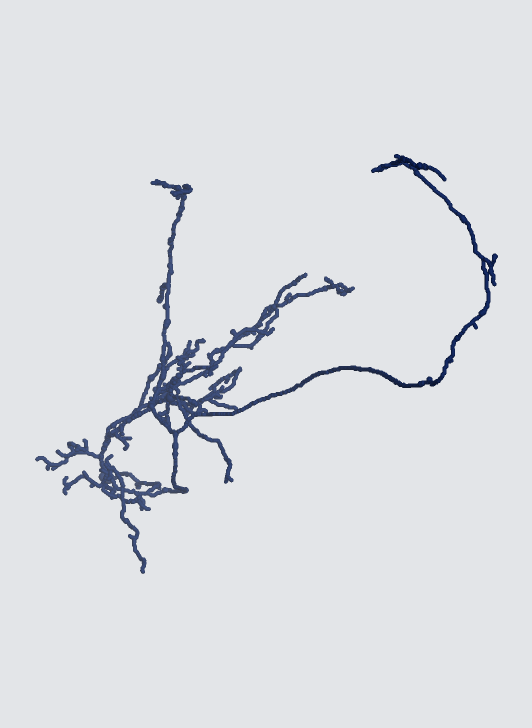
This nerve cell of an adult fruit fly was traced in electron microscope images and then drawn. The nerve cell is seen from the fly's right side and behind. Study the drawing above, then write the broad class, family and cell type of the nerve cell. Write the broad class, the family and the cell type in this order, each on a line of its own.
central-brain intrinsic neuron
hemilineage VLPl&d1_dorsal
CB1165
